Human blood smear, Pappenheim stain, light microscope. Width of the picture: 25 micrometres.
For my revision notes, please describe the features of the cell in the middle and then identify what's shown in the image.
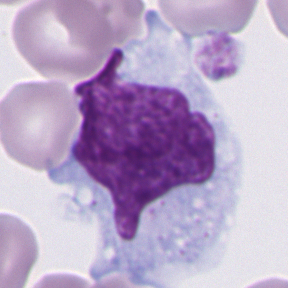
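Start with the nucleus: its outline is irregular and angular, with several bulges. Follow it downward and you will find a broad, tongue-like lobe reaching into the cytoplasm. Now look toward the upper left, where a thin, pointed process of the nucleus sticks out. In the cytoplasm itself there are several small clear vacuoles. This cell is a monocyte.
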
